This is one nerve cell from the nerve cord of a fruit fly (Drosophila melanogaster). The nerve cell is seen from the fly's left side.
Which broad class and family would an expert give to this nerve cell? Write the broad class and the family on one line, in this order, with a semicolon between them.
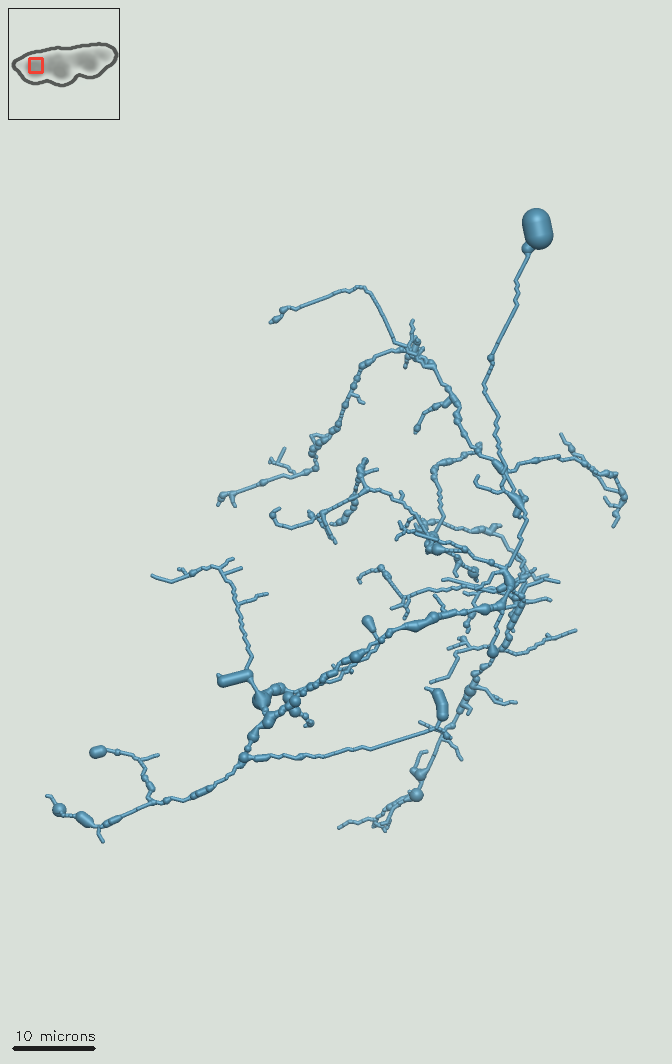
nerve-cord intrinsic neuron; hemilineage 19A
